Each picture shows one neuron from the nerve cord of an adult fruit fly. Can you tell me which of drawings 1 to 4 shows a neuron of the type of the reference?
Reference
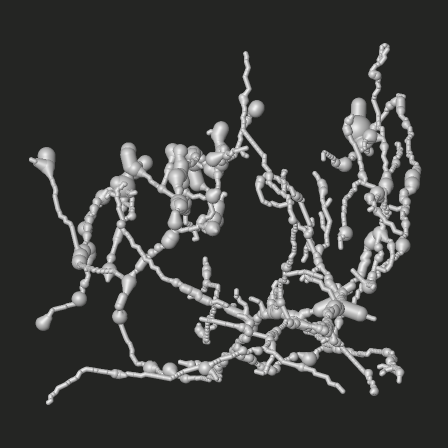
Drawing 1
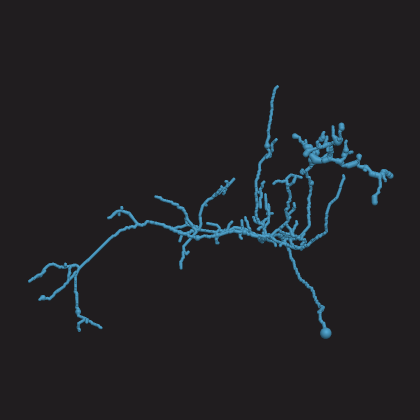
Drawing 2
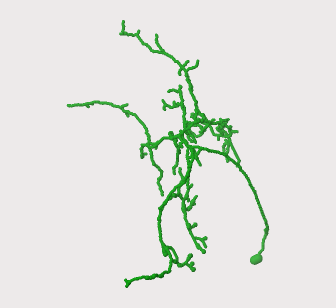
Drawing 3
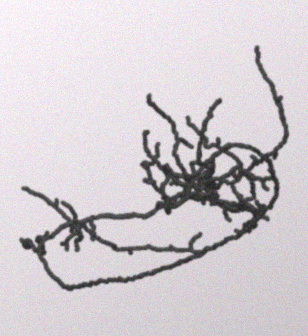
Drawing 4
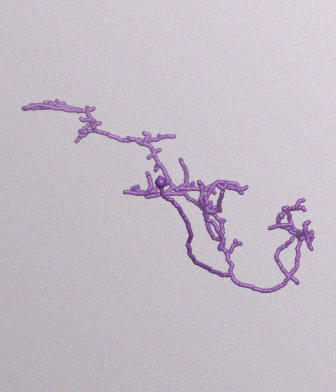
Drawing 2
